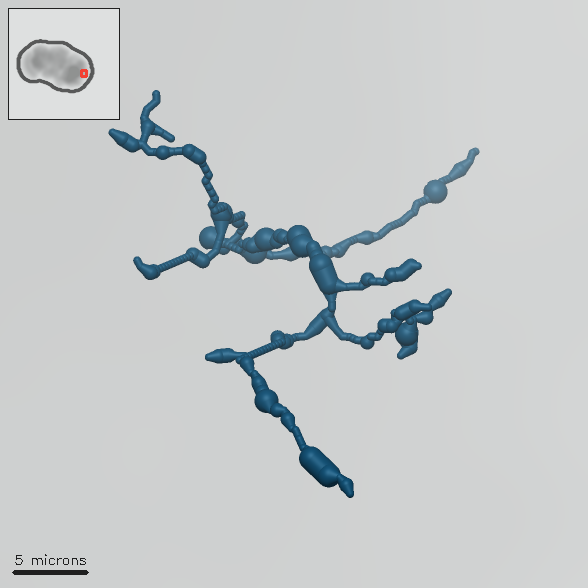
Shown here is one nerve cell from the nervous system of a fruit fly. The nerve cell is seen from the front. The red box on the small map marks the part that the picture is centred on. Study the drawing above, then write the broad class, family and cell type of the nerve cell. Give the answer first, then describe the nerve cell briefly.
It is a sensory neuron entering the nerve cord. Its family is called class mechanosensory tactile. The cell type is SNta21. No cell body is drawn. From top to bottom in the picture it spans about 30 microns. It has a dozen or fewer branch ends.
